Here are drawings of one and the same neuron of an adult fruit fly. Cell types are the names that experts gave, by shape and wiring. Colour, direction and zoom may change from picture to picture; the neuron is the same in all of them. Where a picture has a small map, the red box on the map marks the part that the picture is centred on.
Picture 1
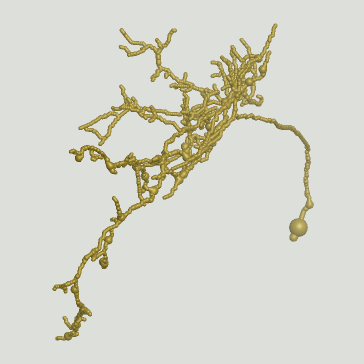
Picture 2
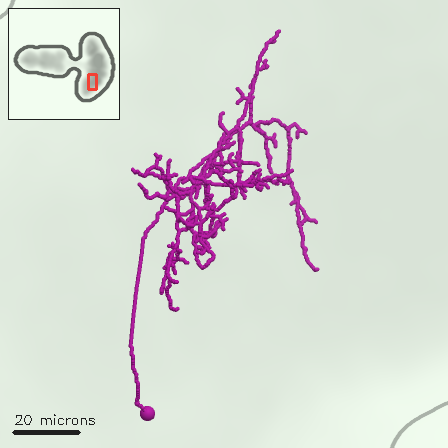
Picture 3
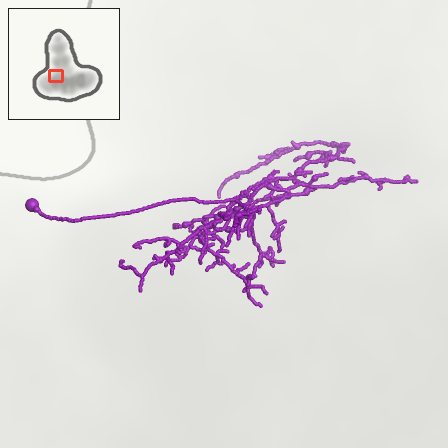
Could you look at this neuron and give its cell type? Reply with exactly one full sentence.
By type, the neuron is LHPV4c4.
